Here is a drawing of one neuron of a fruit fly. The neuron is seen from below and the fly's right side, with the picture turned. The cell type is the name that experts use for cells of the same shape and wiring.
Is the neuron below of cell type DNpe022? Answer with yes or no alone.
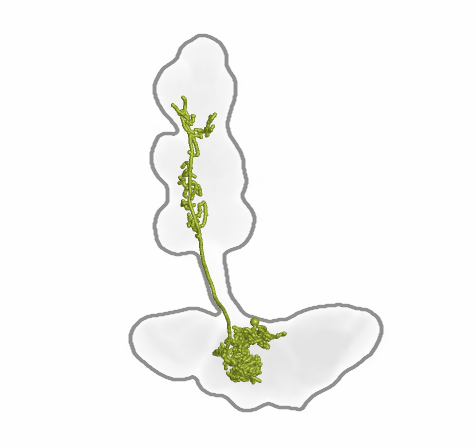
yes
